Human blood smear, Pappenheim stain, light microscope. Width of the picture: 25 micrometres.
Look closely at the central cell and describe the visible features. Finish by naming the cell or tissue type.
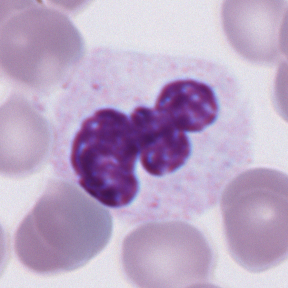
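Coarsely clumped, dark purple chromatin with small paler spots makes up the nuclear lobes, which lie in a row running from lower left to upper right. The cytoplasm is abundant and very pale pinkish, with fine pink-red granules scattered throughout it. It is a segmented neutrophil.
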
